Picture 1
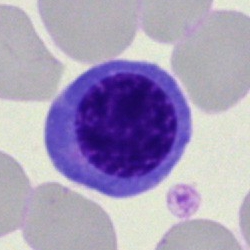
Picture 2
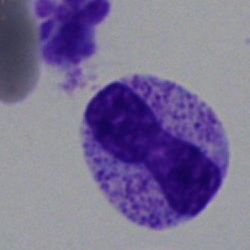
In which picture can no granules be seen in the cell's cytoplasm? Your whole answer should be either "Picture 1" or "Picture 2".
Picture 1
